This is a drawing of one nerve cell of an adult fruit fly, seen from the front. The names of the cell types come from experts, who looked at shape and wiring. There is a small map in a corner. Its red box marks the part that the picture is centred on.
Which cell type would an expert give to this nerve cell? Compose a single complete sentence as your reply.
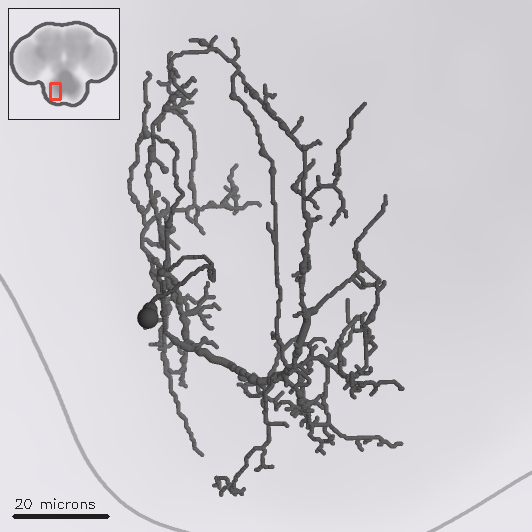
This nerve cell belongs to the cell type IN16B052.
